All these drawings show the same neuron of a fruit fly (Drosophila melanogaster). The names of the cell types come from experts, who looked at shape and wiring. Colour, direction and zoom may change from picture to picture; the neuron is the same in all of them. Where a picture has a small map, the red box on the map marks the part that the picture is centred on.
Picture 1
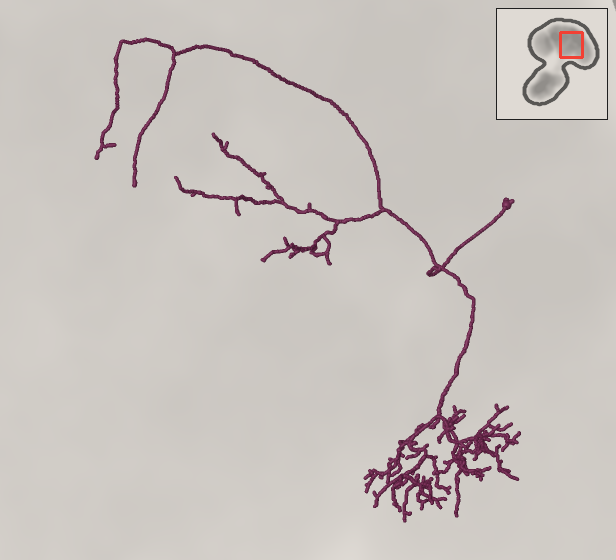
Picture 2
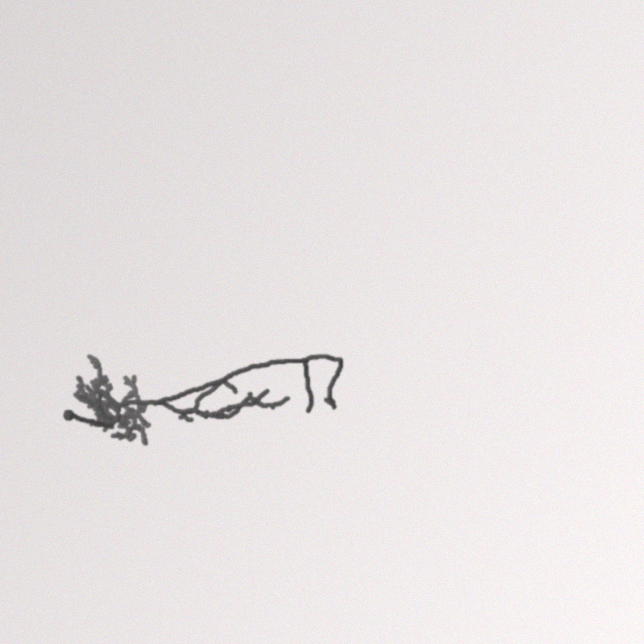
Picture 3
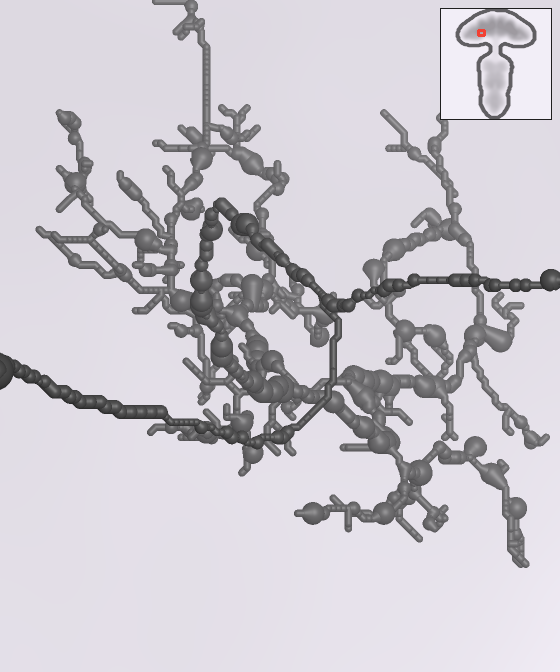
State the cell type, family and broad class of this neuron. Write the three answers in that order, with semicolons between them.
LC36; hemilineage VPNp&v1_posterior; visual projection neuron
